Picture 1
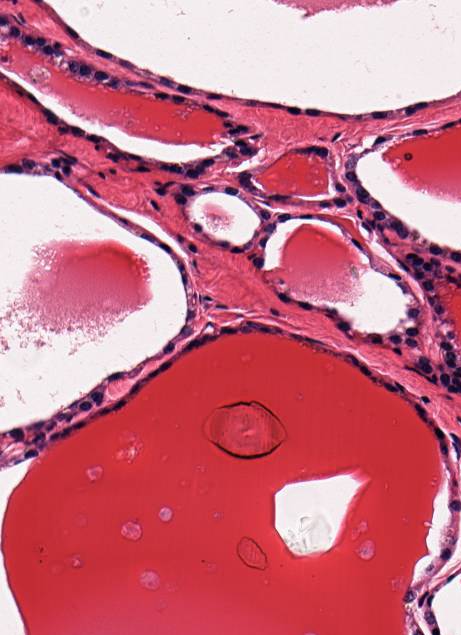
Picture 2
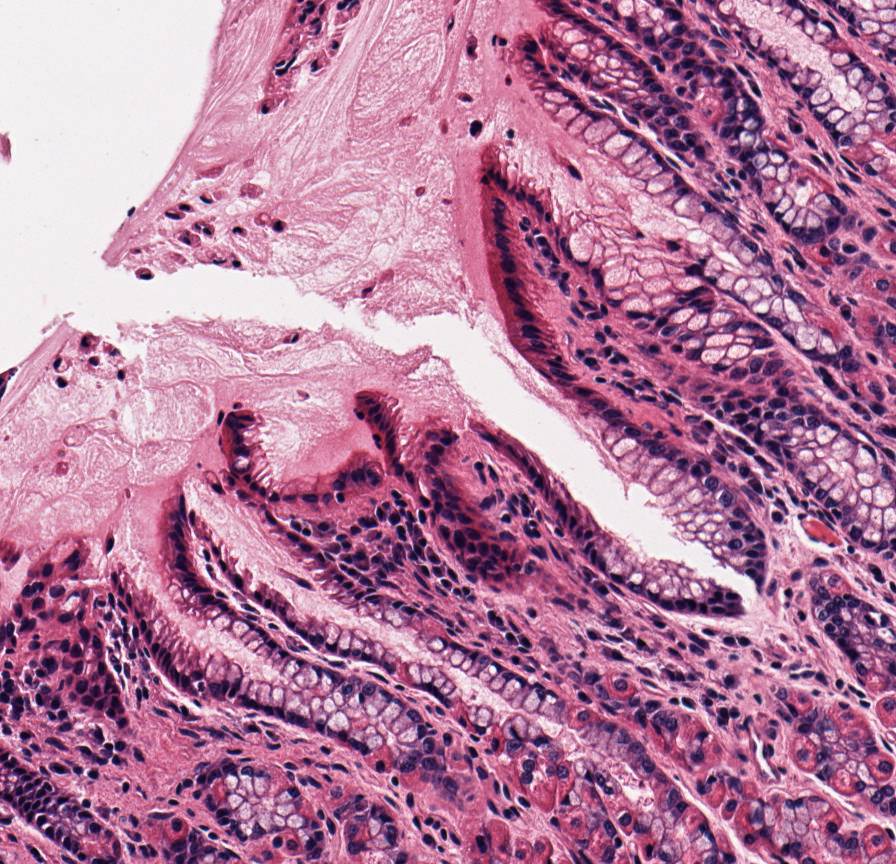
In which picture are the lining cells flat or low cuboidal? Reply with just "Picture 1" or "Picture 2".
Picture 1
